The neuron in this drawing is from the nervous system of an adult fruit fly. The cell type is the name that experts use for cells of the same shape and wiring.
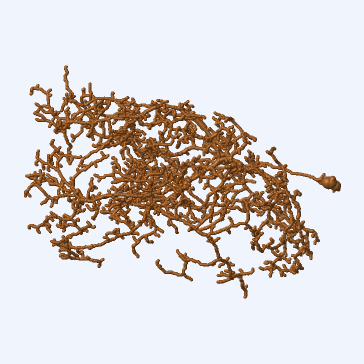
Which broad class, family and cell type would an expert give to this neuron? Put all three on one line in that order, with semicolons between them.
nerve-cord intrinsic neuron; hemilineage 20A.22A; IN20A.22A001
